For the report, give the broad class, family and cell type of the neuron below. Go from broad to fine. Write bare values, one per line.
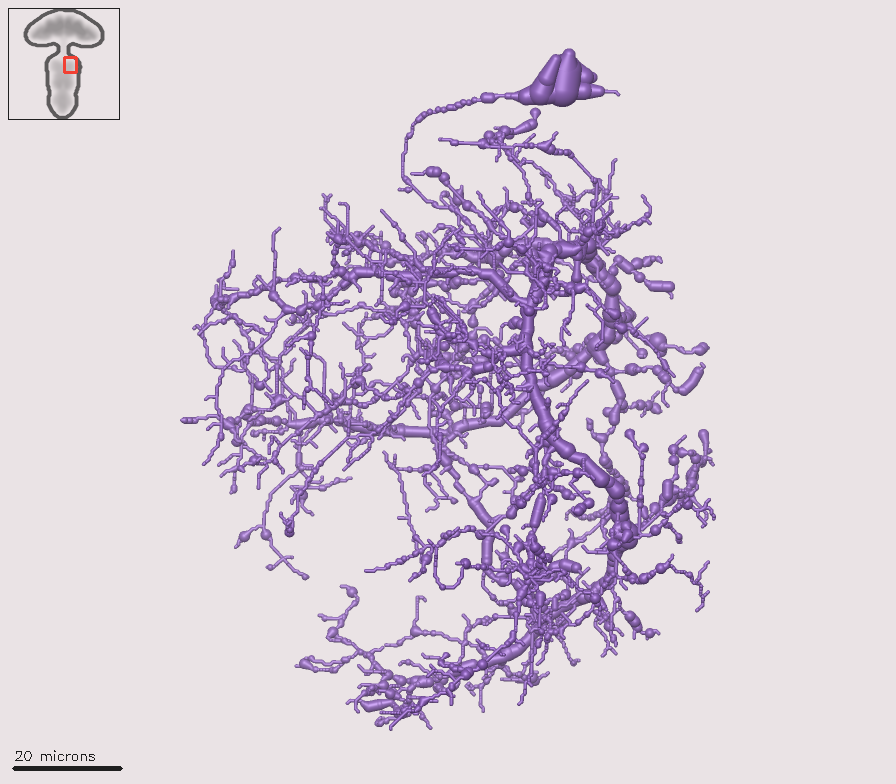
nerve-cord intrinsic neuron
hemilineage 08A
IN08A007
